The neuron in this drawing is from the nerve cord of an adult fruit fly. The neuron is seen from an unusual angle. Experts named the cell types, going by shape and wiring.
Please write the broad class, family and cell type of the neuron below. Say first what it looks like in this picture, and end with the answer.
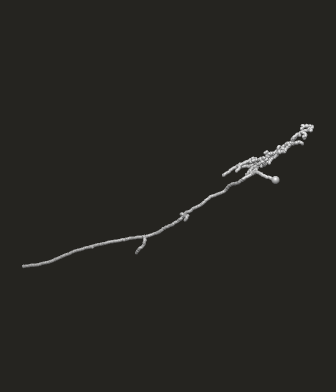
As drawn here it is wider than it is tall. Its broad class is ascending neuron. Its family is hemilineage 10B. Its cell type is AN10B039.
